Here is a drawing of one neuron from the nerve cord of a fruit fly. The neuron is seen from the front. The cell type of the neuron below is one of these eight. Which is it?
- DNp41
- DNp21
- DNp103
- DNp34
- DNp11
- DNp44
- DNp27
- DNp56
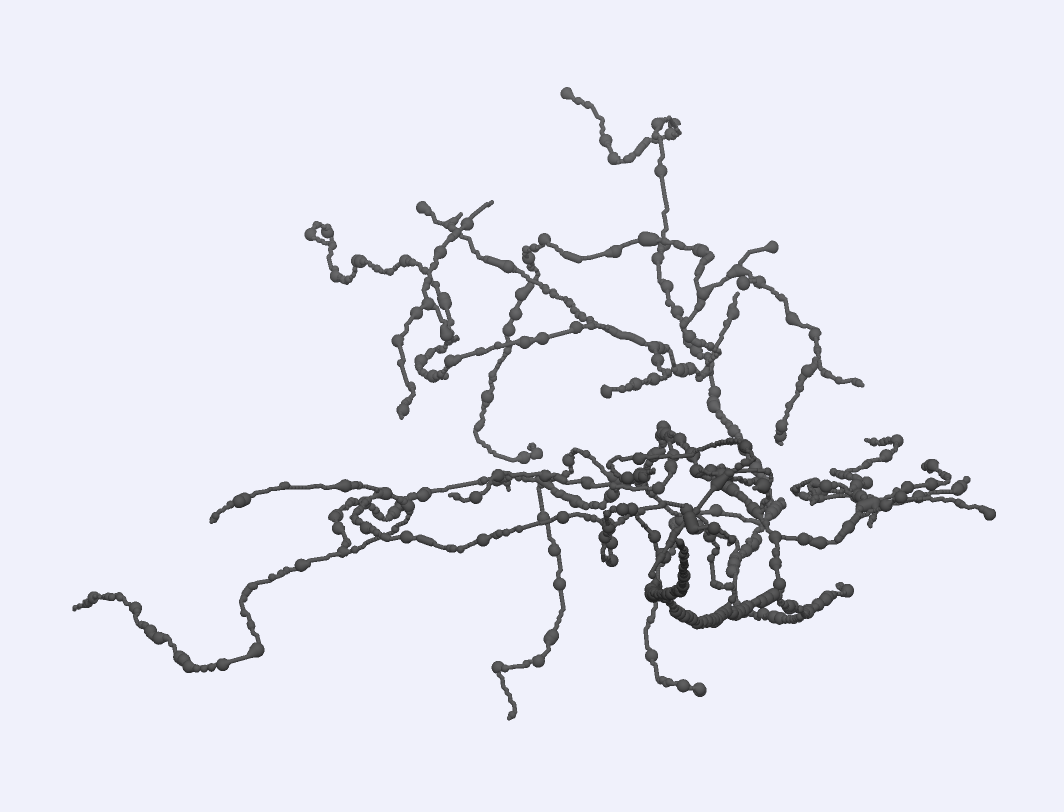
DNp27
